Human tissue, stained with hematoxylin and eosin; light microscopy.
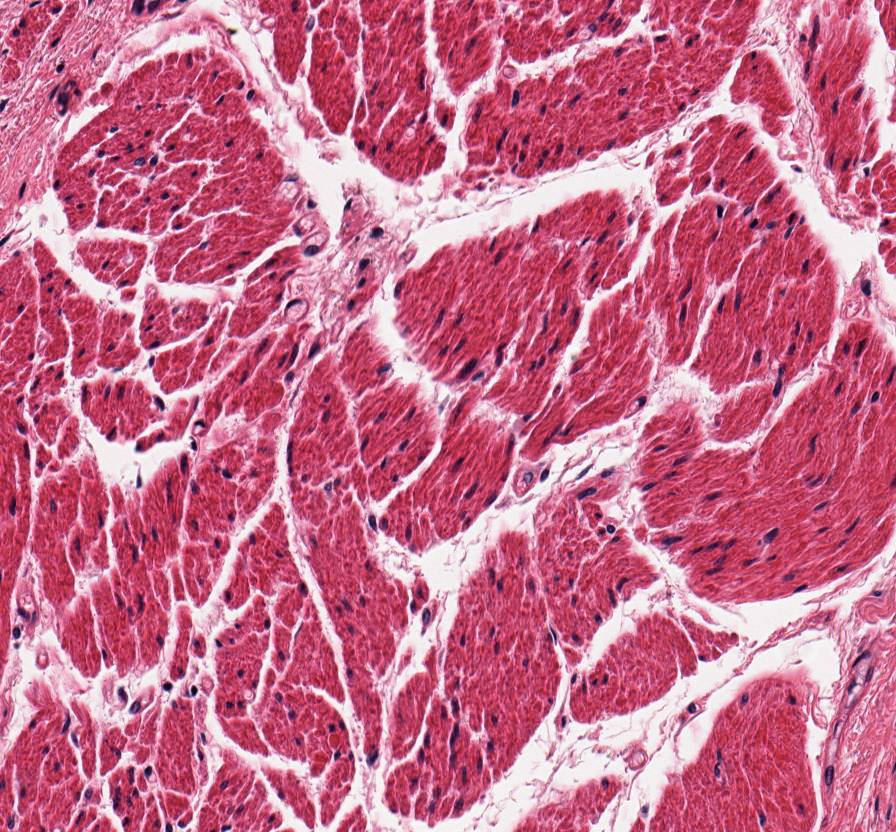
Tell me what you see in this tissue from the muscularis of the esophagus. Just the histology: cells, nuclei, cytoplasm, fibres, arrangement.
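It's muscle fibre bundles throughout, cut in several different planes, with cytoplasm staining a deep red-pink with eosin. Nuclei are dark, oval to elongated, scattered singly. Between the bundles you'll spot thin strands of pale, loose connective tissue.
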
